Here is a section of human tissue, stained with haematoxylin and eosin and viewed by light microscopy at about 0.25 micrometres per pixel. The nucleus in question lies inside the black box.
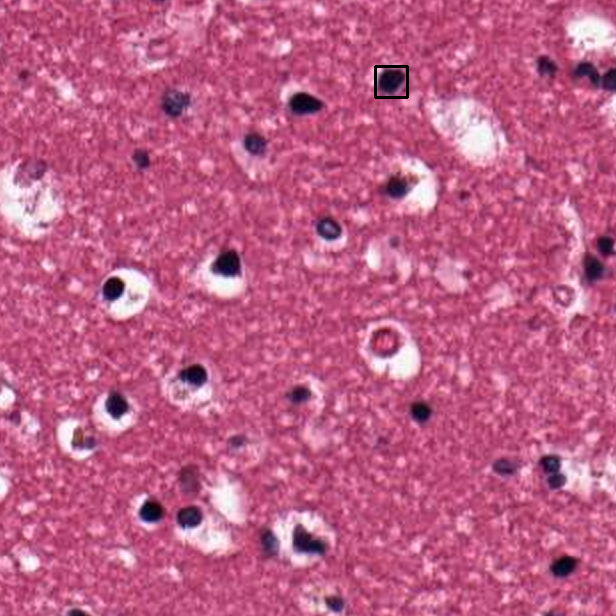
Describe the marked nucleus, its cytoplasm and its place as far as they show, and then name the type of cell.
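The nucleus is round to slightly oval with a smooth outline. The nucleus stains dark and evenly throughout, with no inner detail visible. Type of cell: oligodendrocyte.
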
